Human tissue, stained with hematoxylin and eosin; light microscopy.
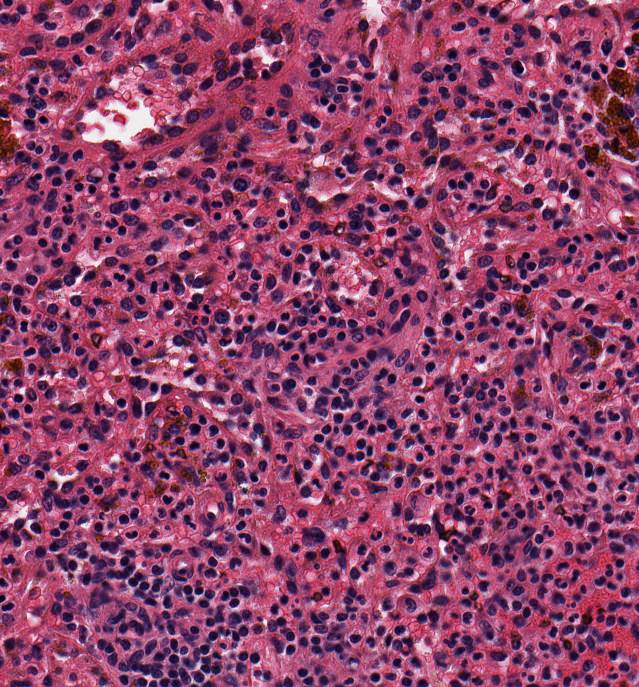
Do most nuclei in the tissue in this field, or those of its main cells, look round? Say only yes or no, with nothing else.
Yes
